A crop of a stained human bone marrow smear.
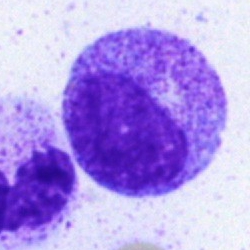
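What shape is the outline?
Round and smooth.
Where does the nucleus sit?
Off-centre, toward the lower left.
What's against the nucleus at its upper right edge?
A pale, granule-poor area of cytoplasm.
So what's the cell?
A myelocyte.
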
